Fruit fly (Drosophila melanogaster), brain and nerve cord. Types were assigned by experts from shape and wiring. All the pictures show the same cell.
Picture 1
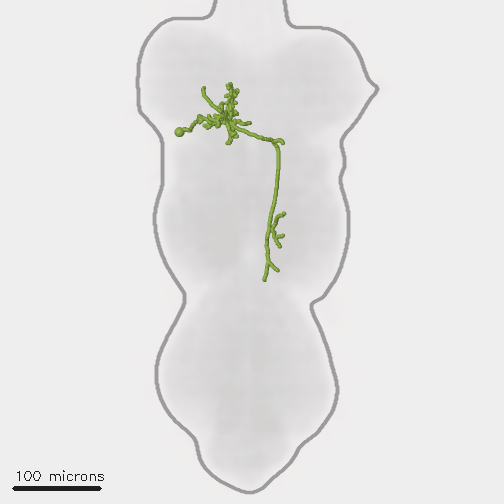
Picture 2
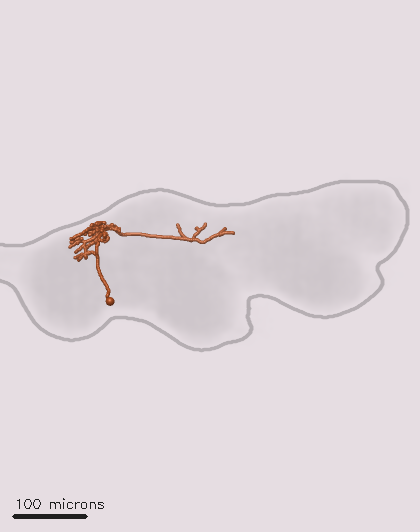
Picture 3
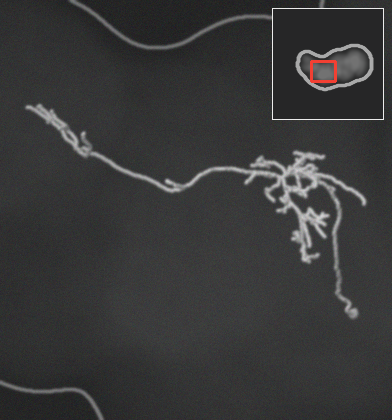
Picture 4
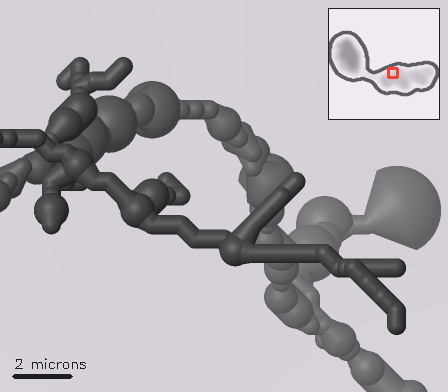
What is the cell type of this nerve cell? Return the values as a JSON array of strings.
["IN06A059"]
